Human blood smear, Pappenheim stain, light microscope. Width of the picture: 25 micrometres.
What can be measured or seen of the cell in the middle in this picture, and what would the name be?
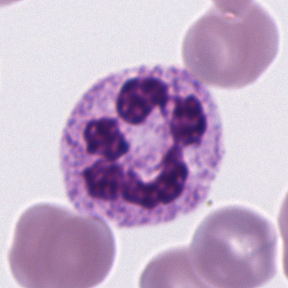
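The cell measures about 15 micrometres across. Its nucleus is divided into several separate lobes arranged in a ring around a pale central area. The chromatin is dark purple and coarsely clumped. Cytoplasm is abundant and pale pinkish-lilac. It is a segmented neutrophil.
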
